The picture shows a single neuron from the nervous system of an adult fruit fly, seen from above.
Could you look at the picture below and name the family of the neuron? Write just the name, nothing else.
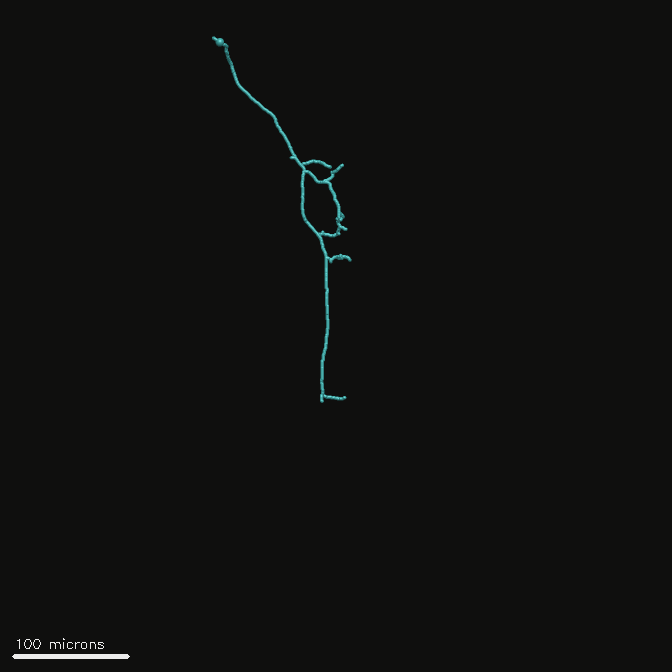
class mechanosensory proprioceptive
